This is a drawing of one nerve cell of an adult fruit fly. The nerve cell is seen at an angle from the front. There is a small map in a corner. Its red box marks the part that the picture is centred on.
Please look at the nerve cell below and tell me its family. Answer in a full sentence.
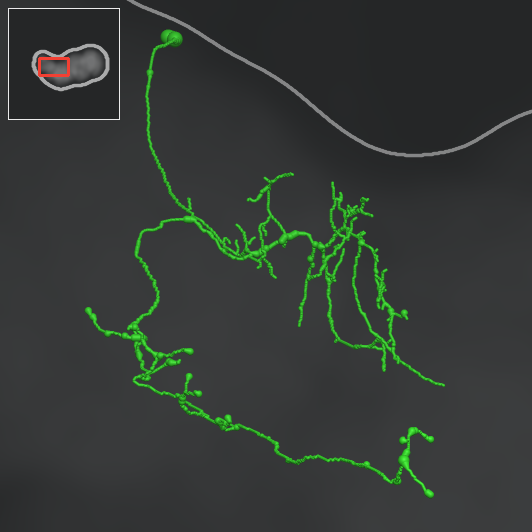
The family is hemilineage 07B.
